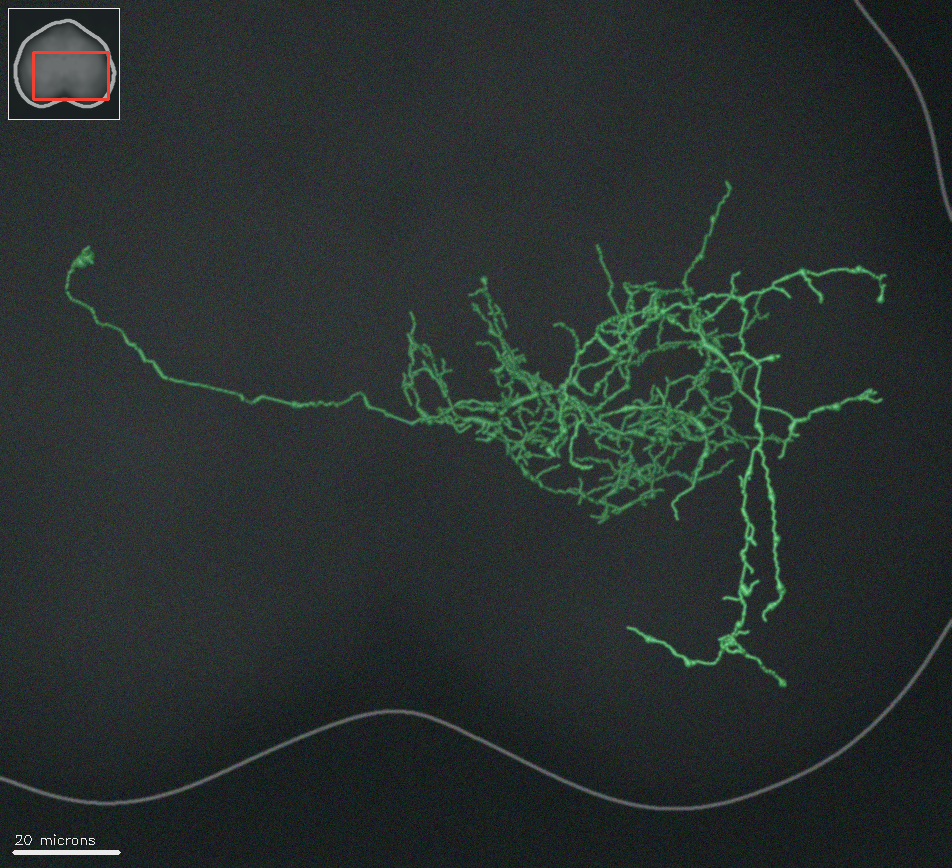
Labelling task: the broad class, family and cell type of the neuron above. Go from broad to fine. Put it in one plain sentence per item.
A nerve-cord intrinsic neuron of hemilineage 09B, type IN09B038.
